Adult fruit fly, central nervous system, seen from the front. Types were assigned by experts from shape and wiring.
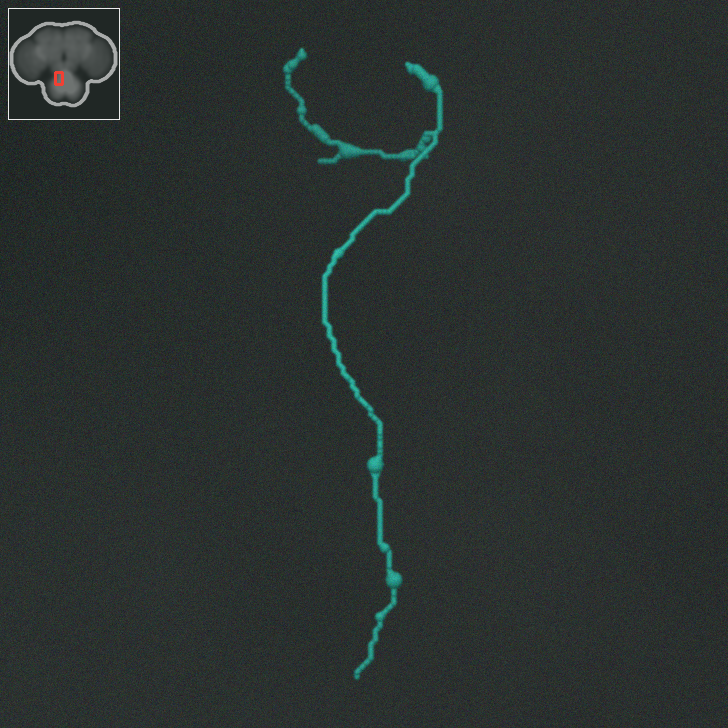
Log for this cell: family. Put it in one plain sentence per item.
The family is class mechanosensory.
